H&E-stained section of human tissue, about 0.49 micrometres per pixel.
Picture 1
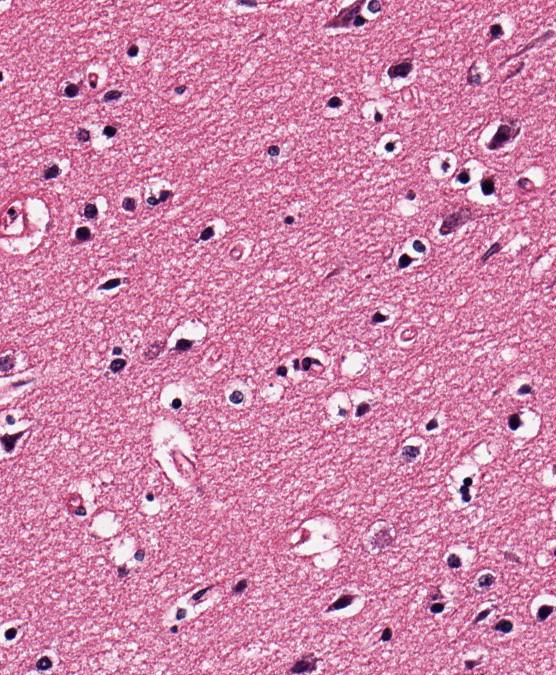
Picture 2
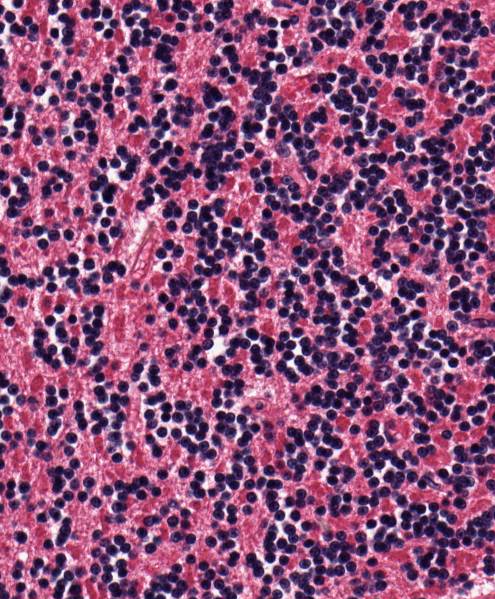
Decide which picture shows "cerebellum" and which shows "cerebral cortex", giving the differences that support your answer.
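Let's start with the names: picture 1 is cerebral cortex, picture 2 is cerebellum. In the cortex, a pink, finely fibrillary and finely vacuolated matrix fills the field, without glands, epithelium or organized units, and cells lie singly or in small loose groups with no regular arrangement. Most have small, round, dark nuclei, and many of these sit inside clear, empty halos that part them from the matrix. Now turn to the cerebellum: here the main cells have small, round, darkly stained purple nuclei of very uniform size, with scant, hardly visible cytoplasm. Between clusters of these nuclei, irregular pink, finely fibrillary patches free of nuclei are scattered across the field.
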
